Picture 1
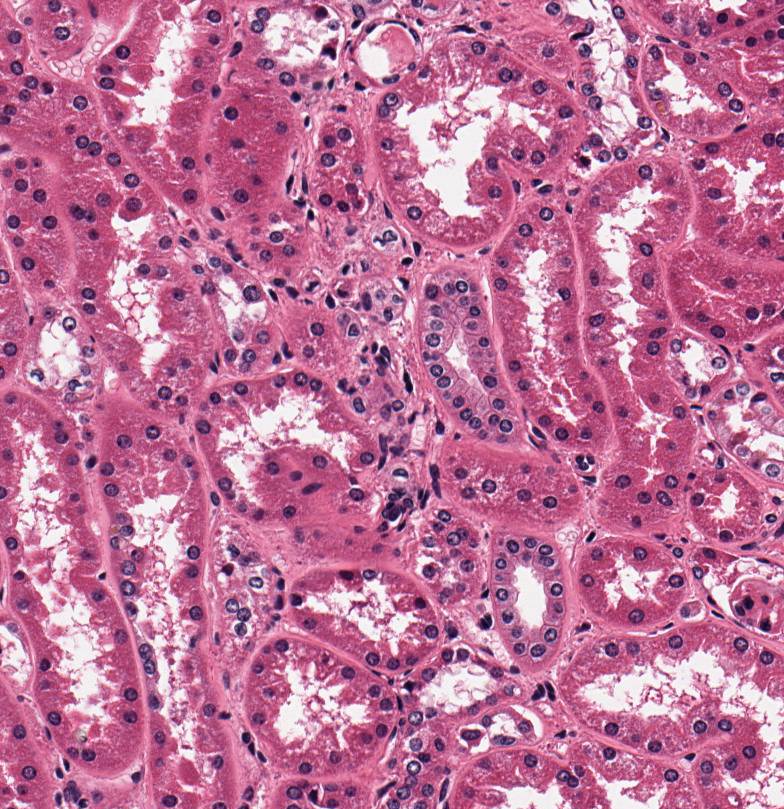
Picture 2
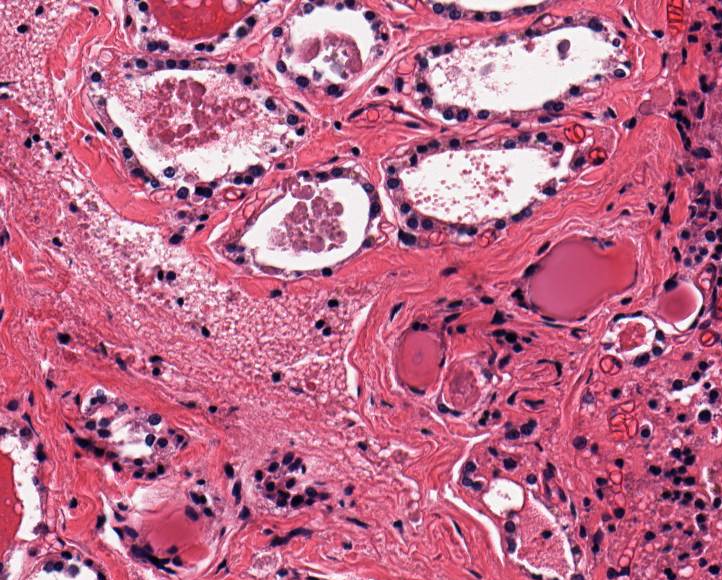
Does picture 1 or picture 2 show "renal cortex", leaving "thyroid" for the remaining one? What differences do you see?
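Let me see: picture 1 is renal cortex, picture 2 thyroid. In the renal cortex, closely packed tubules fill the whole field, most lined by one layer of tall cuboidal cells with granular, deeply eosinophilic cytoplasm, their irregular lumens partly filled with pale pink, fluffy, ragged material continuous with the cell surfaces. In the thyroid, dilated gland-like spaces cluster in pink stroma across the upper half, the upper ones lined by a single layer of cuboidal cells with round dark nuclei. Right of centre, several spaces hold homogeneous deep pink globules.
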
